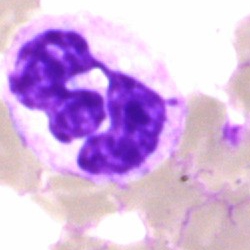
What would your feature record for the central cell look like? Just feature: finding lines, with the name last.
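Outline: roughly round, as far as I can judge
Chromatin: dark purple, coarsely clumped
Nucleoli: none that I can see
Cytoplasm: pale pinkish-lilac
Verdict: segmented neutrophil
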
